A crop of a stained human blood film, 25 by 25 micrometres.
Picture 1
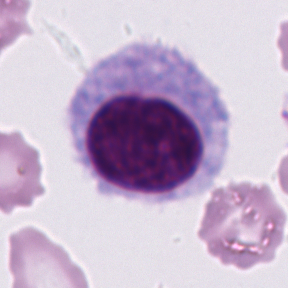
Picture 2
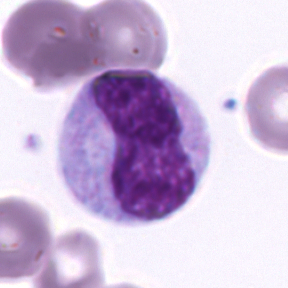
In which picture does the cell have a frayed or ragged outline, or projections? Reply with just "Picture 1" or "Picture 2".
Picture 1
